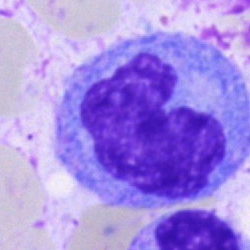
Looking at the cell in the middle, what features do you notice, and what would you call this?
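Outline round; edge smooth, no projections. Nucleus folded, deep notch on upper right side. Band of cytoplasm surrounding nucleus on all sides. Result: monocyte.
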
